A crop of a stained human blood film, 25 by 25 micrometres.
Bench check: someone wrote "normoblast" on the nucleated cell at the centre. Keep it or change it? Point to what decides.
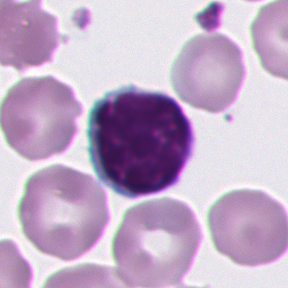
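Not a normoblast; this is a typical lymphocyte. Deciding point: the cytoplasm is pale blue, a thin rim best seen along the left edge.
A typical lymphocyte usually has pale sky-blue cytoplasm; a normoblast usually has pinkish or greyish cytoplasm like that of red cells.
Pale blue cytoplasm therefore favours typical lymphocyte and counts against normoblast.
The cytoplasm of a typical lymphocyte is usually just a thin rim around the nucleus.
The thin rim here agrees with typical lymphocyte. Also seen: roughly round outline, nucleus filling nearly the whole cell, dense dark purple chromatin, no nucleoli, no granules.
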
